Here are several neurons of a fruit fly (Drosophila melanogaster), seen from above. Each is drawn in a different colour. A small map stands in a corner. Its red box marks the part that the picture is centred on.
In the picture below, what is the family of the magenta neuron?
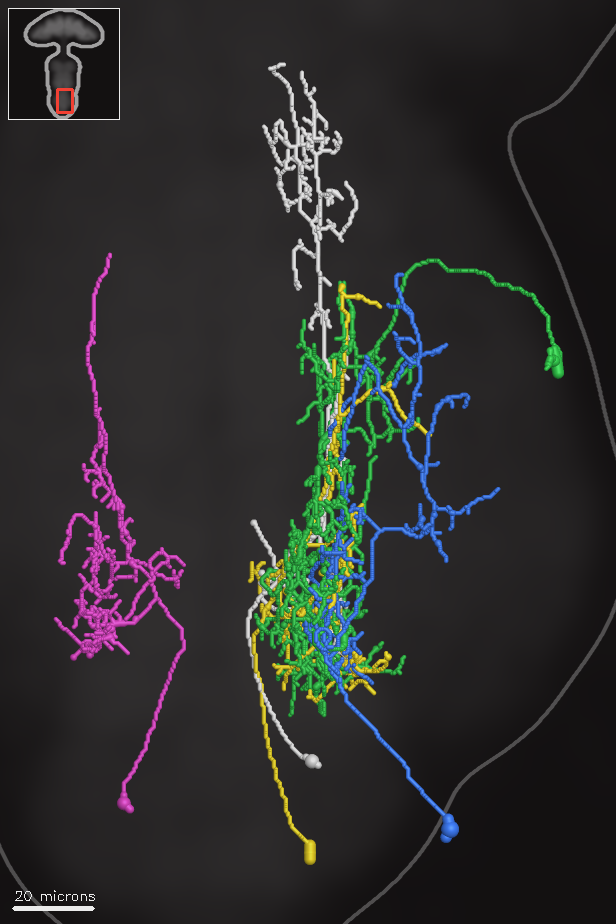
hemilineage 01B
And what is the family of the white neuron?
hemilineage 01B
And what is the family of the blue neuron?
hemilineage 20A.22A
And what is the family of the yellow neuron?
hemilineage 01B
